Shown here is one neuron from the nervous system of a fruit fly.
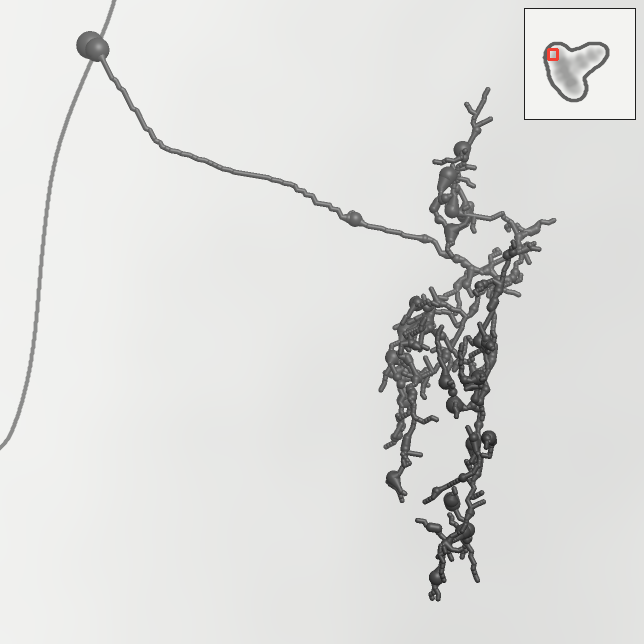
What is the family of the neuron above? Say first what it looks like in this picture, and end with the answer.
The cell body can be seen at the upper left of the picture. The picture shows dozens of branch ends. This is an optic-lobe intrinsic neuron. The family is Cm.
